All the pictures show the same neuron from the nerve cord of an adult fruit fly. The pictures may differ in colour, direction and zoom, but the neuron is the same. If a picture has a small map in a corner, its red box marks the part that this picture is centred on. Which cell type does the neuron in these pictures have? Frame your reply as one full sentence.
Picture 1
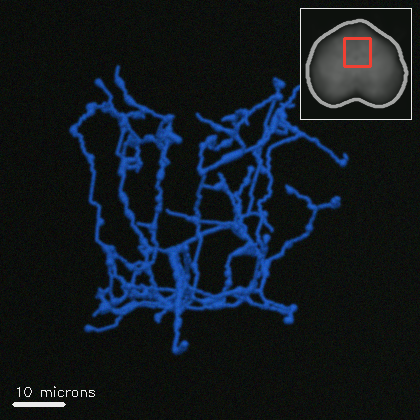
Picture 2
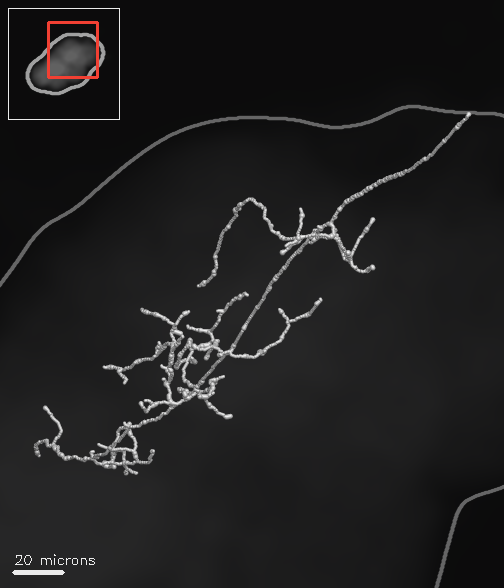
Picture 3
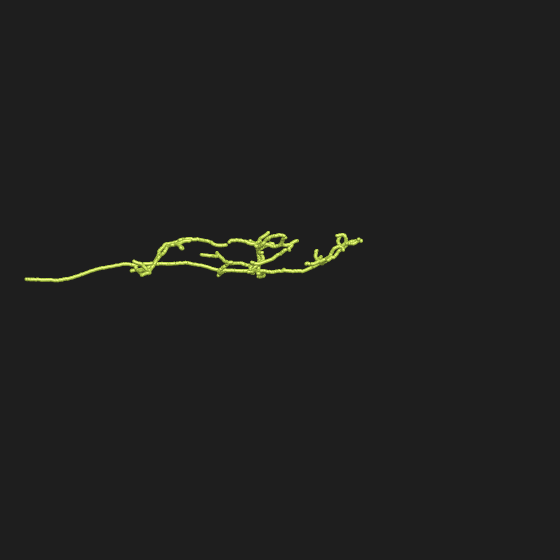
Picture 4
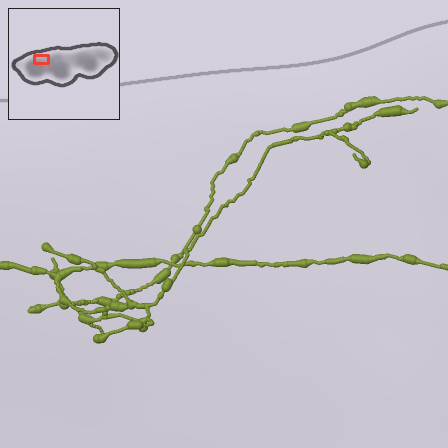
For this neuron, the cell type is DNp63.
